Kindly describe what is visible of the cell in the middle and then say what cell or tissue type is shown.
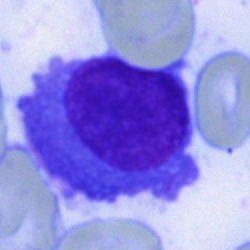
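Border irregular, with many small rounded blebs along the left and lower edges. Nucleus off-centre, toward the upper right. Chromatin dark purple, mottled and patchy in texture. Cytoplasm deep blue. Plasma cell.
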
